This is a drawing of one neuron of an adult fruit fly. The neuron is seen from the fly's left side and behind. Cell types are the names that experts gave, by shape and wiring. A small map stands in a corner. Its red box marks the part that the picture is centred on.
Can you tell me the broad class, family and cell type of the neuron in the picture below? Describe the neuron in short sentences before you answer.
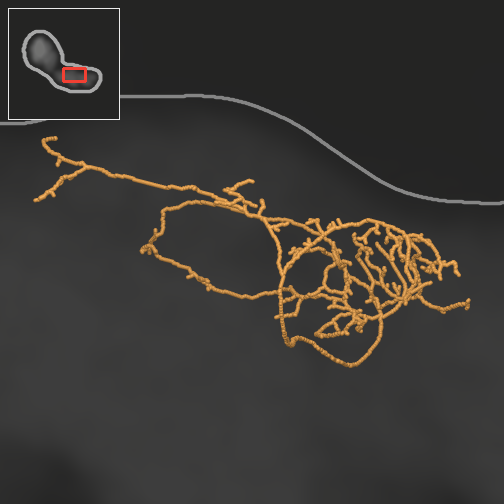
No cell body is drawn. The picture shows dozens of branch ends. It is a nerve-cord intrinsic neuron. The family is hemilineage 19B. The cell type is IN19B069.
